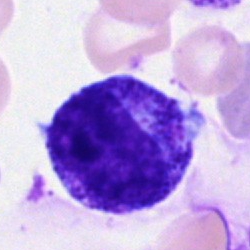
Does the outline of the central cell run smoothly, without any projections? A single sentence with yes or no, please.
No, what this cell has is a rough outline, not a smooth one.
